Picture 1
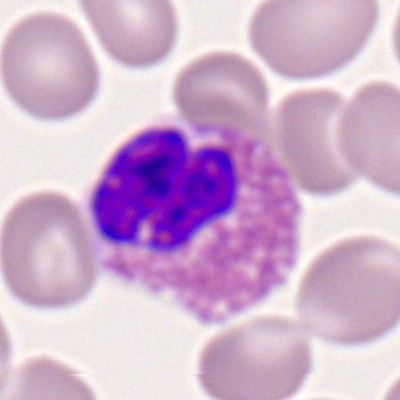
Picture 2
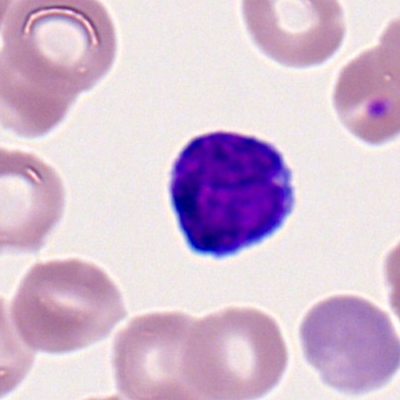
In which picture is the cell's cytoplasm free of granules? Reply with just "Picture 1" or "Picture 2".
Picture 2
